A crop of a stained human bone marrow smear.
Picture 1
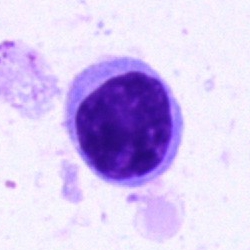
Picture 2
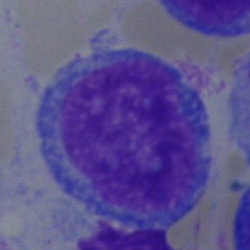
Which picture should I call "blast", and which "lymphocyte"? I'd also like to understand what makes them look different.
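Picture 2 shows a blast; the cell in picture 1 is a lymphocyte. Both outlines are roughly round, and neither cytoplasm contains granules or vacuoles. The lymphocyte has a smooth edge, whereas the blast's edge is slightly irregular, with a small bleb at the top. Chromatin in the lymphocyte is dark purple and coarsely clumped; in the blast it is finely stippled, with small paler patches scattered through it.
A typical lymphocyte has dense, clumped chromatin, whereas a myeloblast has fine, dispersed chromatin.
The blast's cytoplasm is a narrow blue rim around the nucleus.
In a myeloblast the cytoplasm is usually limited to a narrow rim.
In the lymphocyte the nucleus sits off-centre toward the lower right, leaving a wider rim of cytoplasm at the upper left, and no distinct nucleolus is visible.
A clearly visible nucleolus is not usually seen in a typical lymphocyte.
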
